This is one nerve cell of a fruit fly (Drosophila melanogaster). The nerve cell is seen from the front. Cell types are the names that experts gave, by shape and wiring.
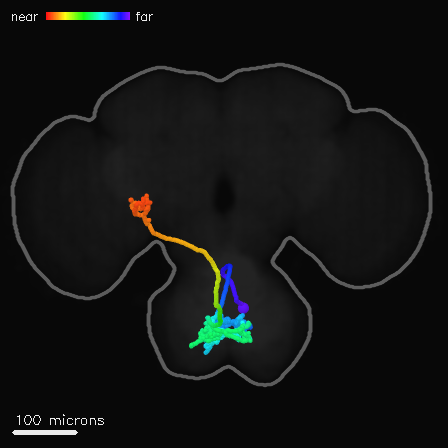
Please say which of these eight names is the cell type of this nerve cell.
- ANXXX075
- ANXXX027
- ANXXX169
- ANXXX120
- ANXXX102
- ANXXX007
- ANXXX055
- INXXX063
ANXXX007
